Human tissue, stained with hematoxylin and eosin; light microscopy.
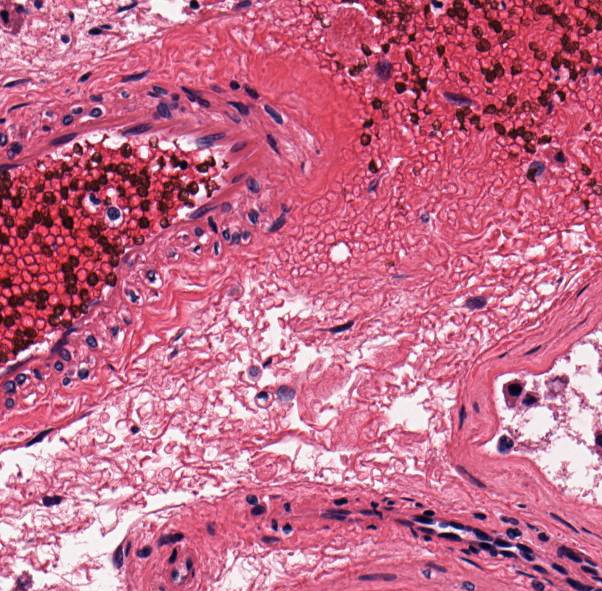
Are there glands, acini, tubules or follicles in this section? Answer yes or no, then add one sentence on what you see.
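No. No epithelium or glands are present anywhere in the field.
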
